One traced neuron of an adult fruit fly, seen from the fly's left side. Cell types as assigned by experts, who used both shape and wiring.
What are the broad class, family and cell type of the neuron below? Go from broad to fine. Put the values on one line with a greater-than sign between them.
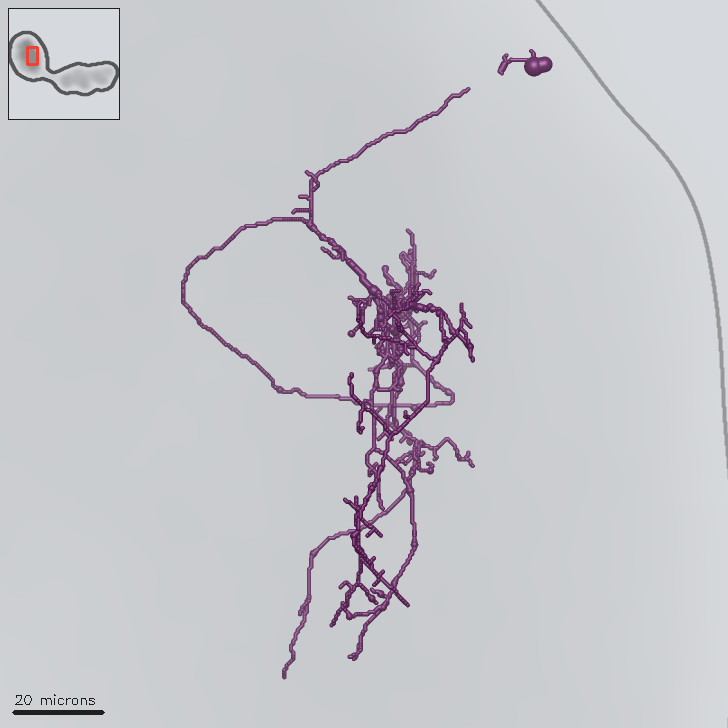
central-brain intrinsic neuron > hemilineage DM6_central1 > CB1607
